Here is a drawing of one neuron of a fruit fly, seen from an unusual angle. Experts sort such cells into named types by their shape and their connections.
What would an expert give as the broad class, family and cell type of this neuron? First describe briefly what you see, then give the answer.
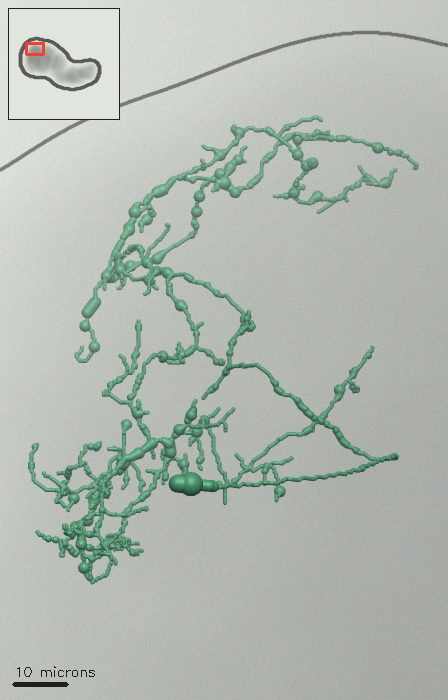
From top to bottom in the picture it spans about 90 microns. The picture shows dozens of branch ends. This is a central-brain intrinsic neuron. The family is hemilineage LHp1. The cell type is CB2290.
